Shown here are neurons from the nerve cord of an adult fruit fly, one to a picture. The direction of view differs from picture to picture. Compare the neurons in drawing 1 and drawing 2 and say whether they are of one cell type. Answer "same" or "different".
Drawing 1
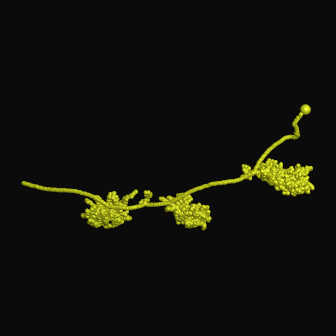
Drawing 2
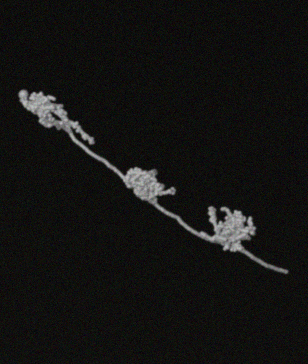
same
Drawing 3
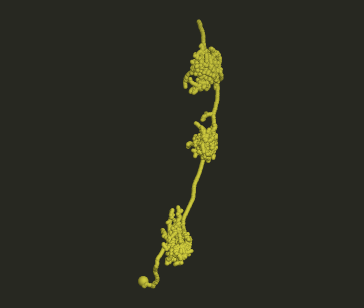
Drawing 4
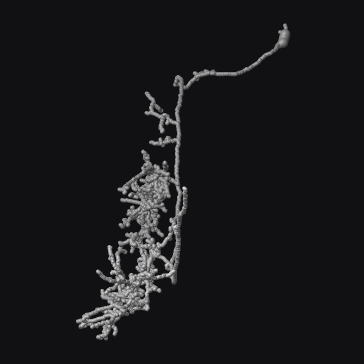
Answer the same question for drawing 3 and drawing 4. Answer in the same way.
different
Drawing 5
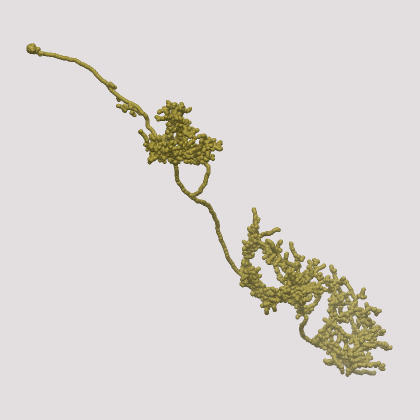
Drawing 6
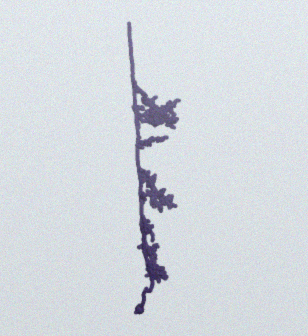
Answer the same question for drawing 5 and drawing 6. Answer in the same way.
different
